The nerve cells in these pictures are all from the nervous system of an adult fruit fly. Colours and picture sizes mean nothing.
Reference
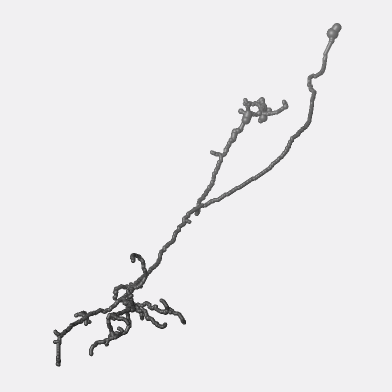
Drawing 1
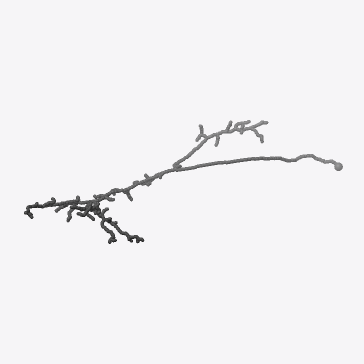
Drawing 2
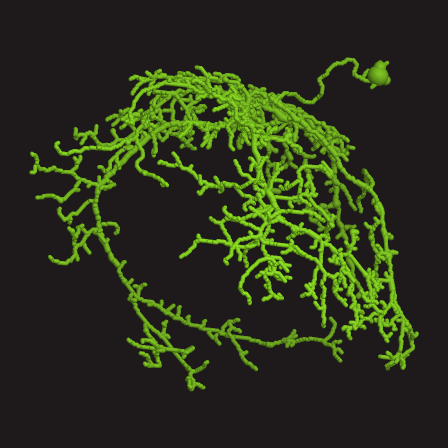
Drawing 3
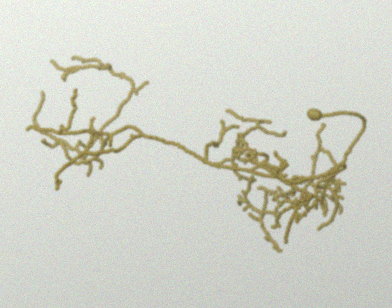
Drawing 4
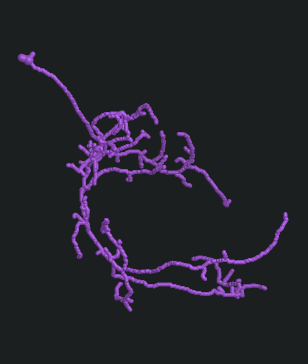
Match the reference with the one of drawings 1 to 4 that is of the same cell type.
Drawing 1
